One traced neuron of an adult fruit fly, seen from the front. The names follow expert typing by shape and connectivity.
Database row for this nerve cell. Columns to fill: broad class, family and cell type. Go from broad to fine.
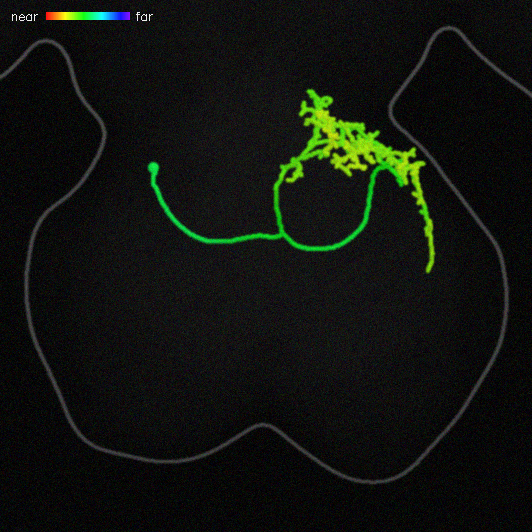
nerve-cord intrinsic neuron; hemilineage 19B; IN19B090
